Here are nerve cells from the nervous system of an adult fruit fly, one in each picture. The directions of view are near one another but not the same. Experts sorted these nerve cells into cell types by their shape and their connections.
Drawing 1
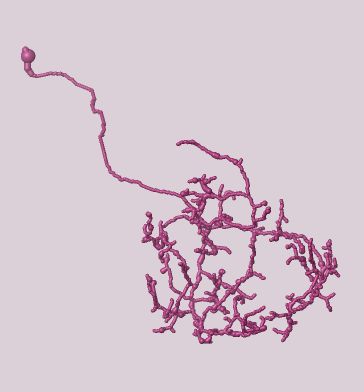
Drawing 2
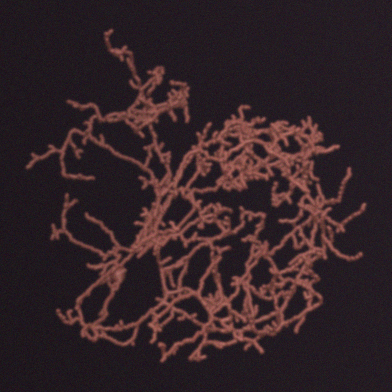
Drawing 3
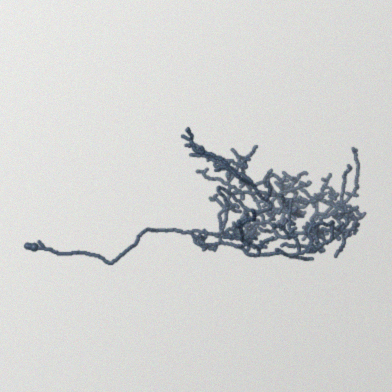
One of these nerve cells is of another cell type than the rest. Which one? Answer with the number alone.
2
